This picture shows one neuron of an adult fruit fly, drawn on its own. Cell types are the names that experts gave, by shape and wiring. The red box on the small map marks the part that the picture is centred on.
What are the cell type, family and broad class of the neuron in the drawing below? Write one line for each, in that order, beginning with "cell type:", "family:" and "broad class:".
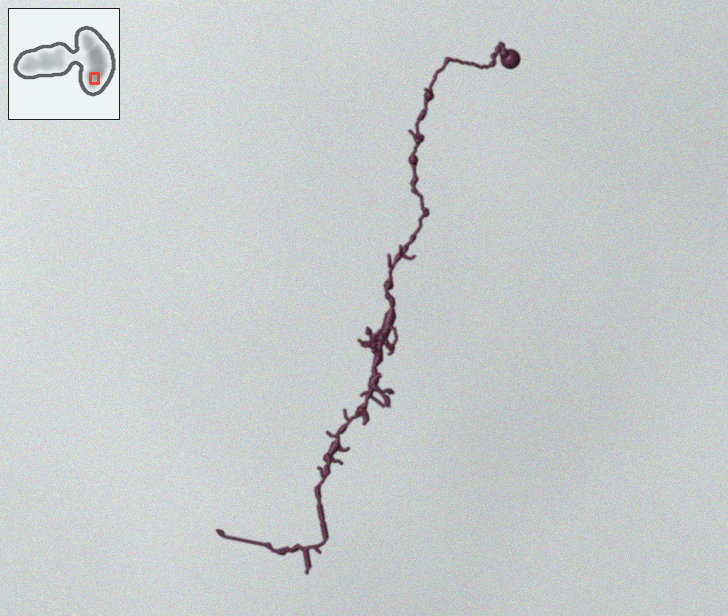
cell type: Dm3b
family: Dm
broad class: optic-lobe intrinsic neuron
